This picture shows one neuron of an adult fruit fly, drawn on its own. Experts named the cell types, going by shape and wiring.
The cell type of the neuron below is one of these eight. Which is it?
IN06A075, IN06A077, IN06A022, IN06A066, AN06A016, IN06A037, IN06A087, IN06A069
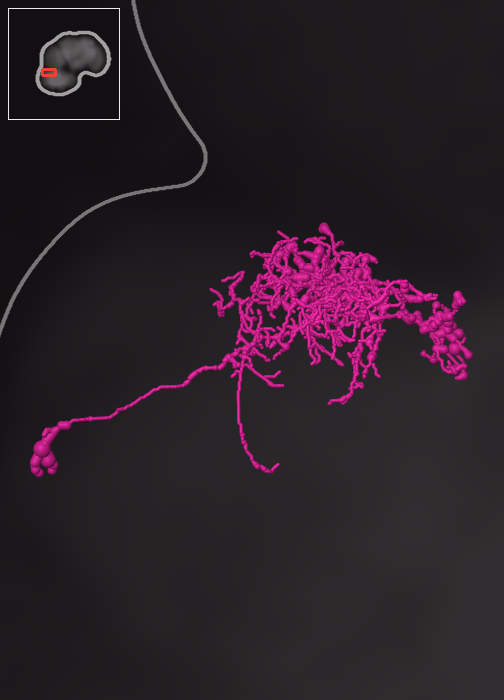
IN06A066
